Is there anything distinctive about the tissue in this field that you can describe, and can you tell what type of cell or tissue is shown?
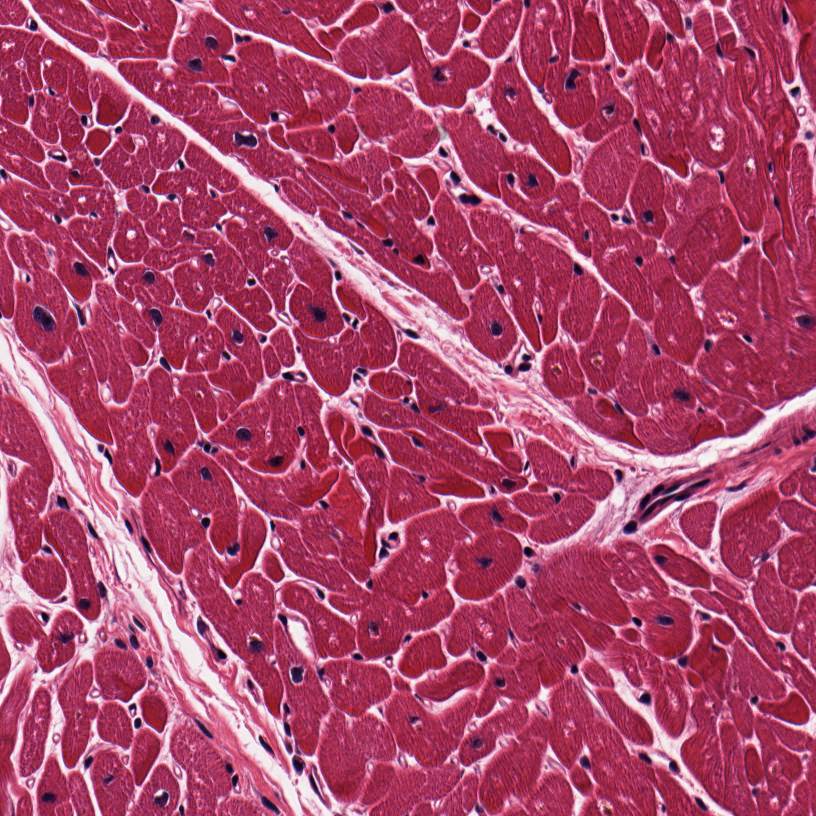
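I see pale pink connective tissue bands running diagonally, upper left to lower right, dividing the muscle into bundles. Most fibres are cut across or obliquely, giving rounded or irregular profiles, not long strands. Where present, nuclei are single and central, several ringed by a small pale clear zone. This is the left ventricle of the heart.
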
